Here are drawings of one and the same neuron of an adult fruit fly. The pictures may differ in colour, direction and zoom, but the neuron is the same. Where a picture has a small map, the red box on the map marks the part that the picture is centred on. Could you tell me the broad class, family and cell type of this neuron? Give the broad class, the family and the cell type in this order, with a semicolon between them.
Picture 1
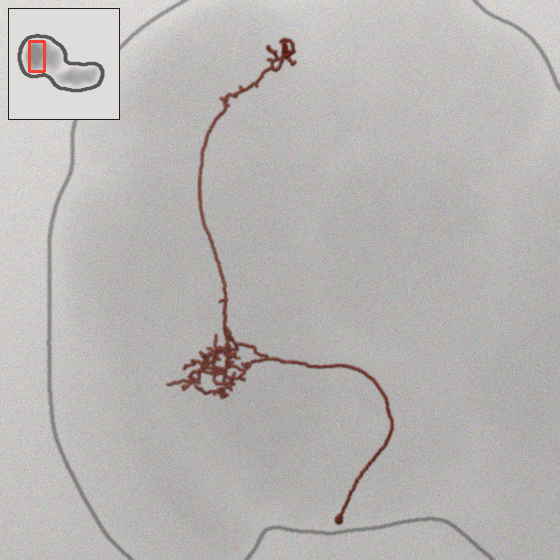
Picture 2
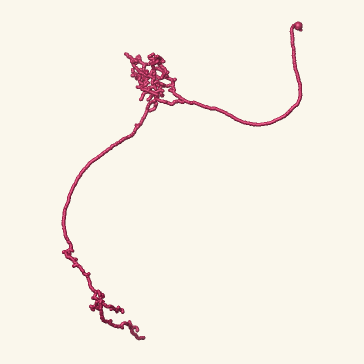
central-brain intrinsic neuron; hemilineage LB5; PRW041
